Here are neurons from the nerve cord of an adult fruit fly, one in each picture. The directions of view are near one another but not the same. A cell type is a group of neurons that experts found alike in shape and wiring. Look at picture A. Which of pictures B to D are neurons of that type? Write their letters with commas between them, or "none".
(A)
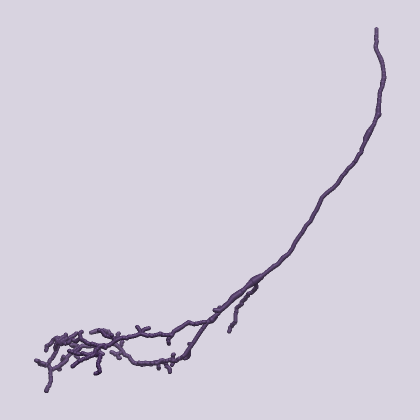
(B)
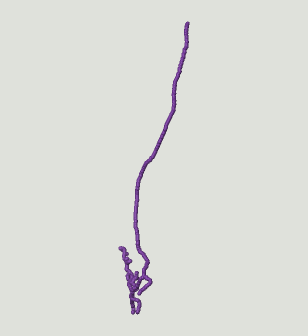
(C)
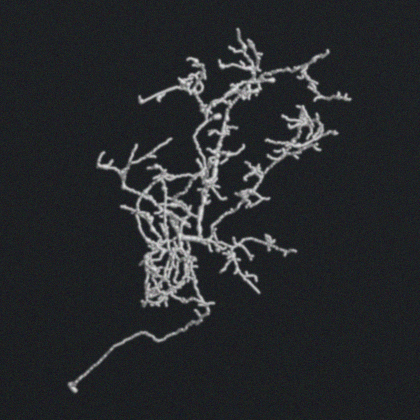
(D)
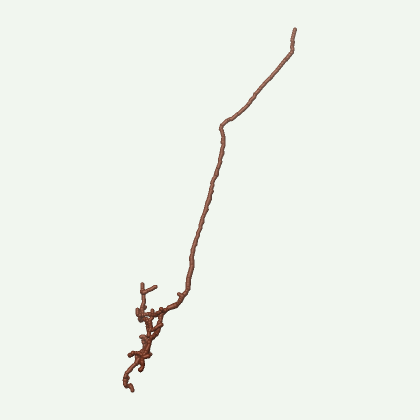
none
